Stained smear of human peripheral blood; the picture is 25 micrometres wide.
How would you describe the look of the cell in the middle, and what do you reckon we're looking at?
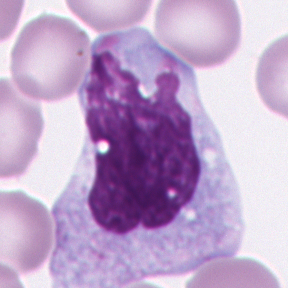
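Starting with shape, the outline is irregular and angular, not round. Next, the nucleus: irregular and folded, notched along its lower edge. Then the cytoplasm, a pale greyish blue-lilac. Last, a few small, clear round spots lie over nucleus and cytoplasm. This cell is a monocyte.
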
